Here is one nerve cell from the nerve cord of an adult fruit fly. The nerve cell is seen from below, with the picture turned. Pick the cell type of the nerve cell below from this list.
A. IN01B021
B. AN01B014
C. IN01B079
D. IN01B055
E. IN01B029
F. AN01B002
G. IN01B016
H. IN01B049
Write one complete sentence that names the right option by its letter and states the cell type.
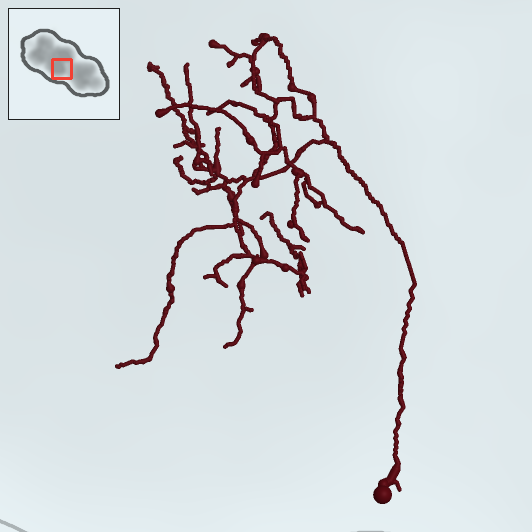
Under cell type, the nerve cell is listed as IN01B079, option C.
